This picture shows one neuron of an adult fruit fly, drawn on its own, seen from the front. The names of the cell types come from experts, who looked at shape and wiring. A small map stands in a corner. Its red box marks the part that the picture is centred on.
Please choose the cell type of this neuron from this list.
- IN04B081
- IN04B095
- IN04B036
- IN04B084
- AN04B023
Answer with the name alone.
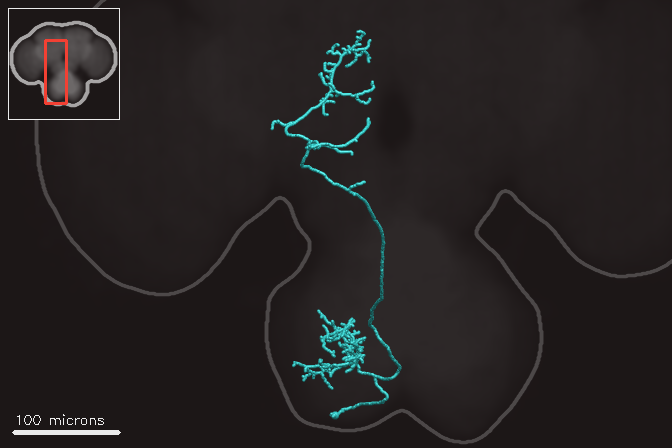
AN04B023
